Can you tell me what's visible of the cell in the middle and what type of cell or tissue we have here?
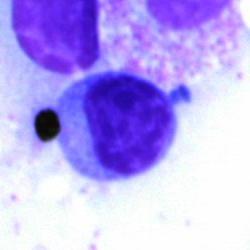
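The nucleus lies off-centre, displaced toward the right side of the cell. Its chromatin stains dark purple, with patchy, clumped areas. The cytoplasm is widest on the left side of the nucleus. A small blue bud projects from the upper right edge of the cell. This cell is a lymphocyte.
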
